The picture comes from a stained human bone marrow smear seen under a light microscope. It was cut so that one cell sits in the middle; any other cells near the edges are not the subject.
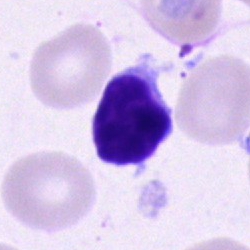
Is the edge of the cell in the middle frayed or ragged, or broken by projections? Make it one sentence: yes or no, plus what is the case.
Yes, the edge of this cell is rough, not smooth.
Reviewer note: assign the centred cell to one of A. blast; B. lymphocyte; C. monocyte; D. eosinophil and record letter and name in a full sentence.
The cell in the centre of the crop is a lymphocyte, so option B is the correct one.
